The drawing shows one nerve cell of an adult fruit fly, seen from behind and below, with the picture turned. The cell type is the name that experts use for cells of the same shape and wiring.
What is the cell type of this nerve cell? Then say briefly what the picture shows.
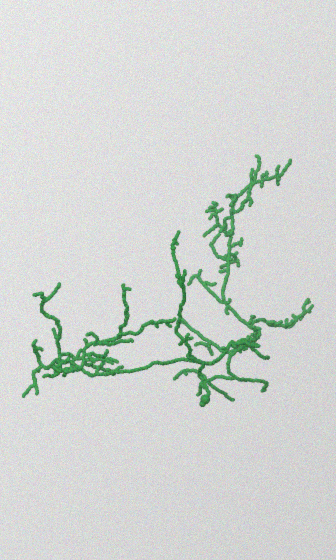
The cell type is SMP489. It is a central-brain intrinsic neuron. Its cell body lies at the bottom of the picture. The picture shows dozens of branch ends.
